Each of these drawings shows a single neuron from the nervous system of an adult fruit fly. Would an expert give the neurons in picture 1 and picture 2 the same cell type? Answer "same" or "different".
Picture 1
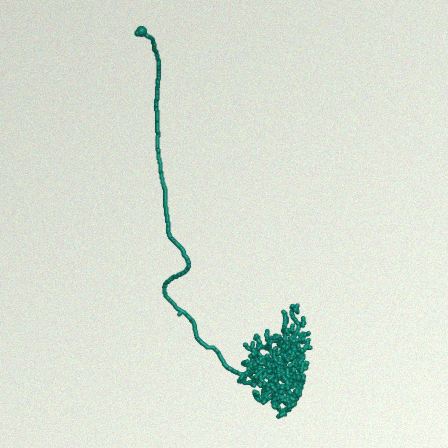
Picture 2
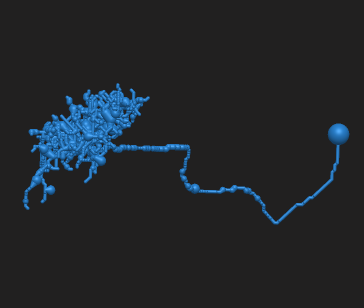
different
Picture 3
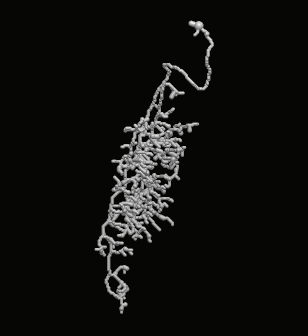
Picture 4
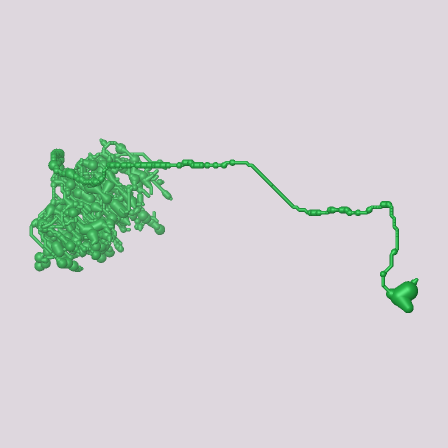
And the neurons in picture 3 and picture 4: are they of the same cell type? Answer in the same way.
same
